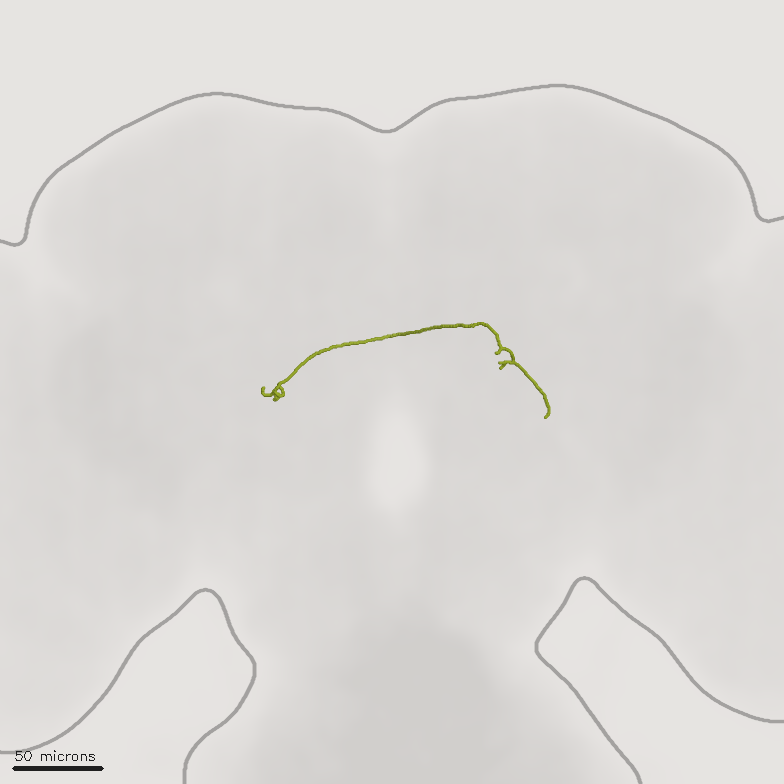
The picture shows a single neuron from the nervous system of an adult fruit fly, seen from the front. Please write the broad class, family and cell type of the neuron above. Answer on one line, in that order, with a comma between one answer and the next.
sensory neuron entering the brain, class olfactory, ORN_DA4l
